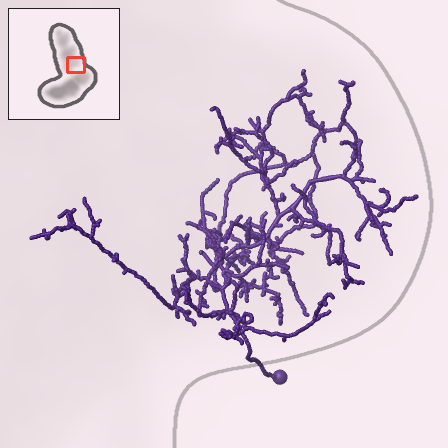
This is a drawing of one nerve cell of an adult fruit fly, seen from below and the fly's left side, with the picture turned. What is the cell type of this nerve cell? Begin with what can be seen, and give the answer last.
The cell body is at the bottom of the picture. The picture shows dozens of branch ends. This is a nerve-cord intrinsic neuron. The cell type is IN16B061.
